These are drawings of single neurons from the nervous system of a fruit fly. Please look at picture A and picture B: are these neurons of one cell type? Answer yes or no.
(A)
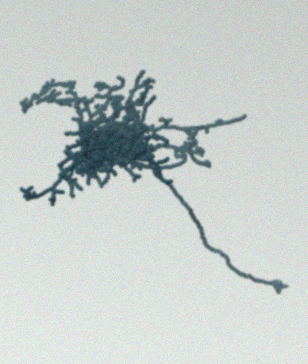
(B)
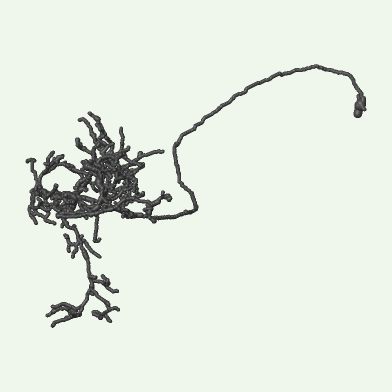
no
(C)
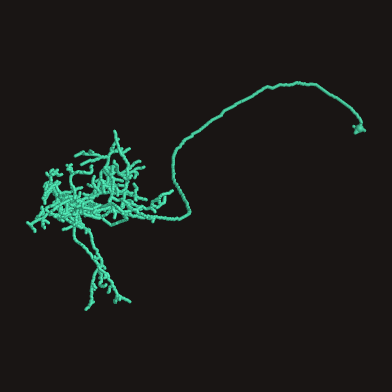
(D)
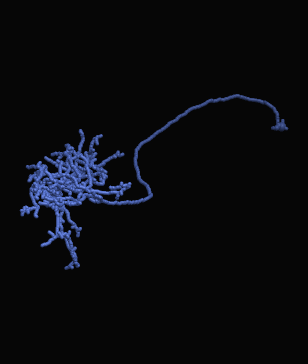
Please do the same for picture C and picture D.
yes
